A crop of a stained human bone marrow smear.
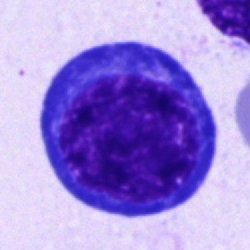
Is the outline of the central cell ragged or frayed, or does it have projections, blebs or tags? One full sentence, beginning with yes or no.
No, smooth rather than rough is the outline of this cell.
